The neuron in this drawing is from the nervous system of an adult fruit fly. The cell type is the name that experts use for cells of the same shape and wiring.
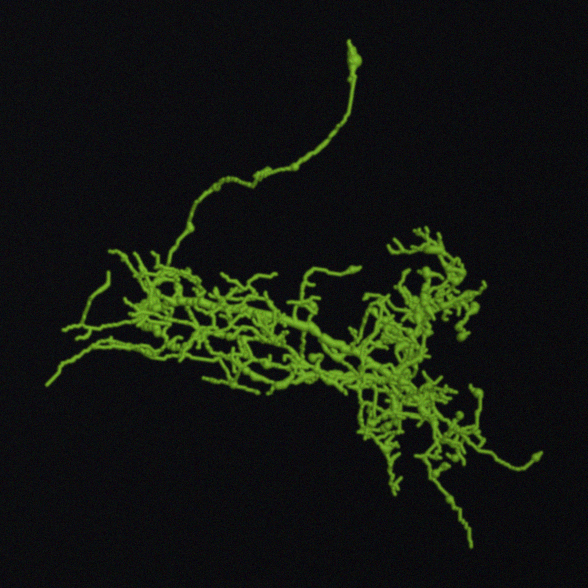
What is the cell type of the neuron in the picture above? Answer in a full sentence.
The cell type is SMP372.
